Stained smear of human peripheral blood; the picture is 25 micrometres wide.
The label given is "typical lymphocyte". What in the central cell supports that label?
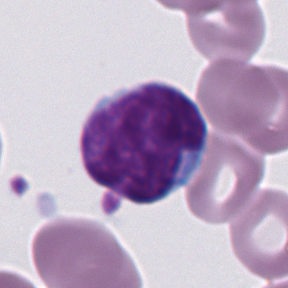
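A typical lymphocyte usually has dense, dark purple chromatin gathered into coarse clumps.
This cell's chromatin is dark purple and coarsely mottled rather than fine and even, which goes with that.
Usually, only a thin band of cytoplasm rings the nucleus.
Here the pale blue cytoplasm is thin, but it shows as a crescent mainly at the lower right rather than a full ring, which fits less neatly. The outline is roughly round and smooth, without sharp angles, and no vacuoles are visible in the cytoplasm.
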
